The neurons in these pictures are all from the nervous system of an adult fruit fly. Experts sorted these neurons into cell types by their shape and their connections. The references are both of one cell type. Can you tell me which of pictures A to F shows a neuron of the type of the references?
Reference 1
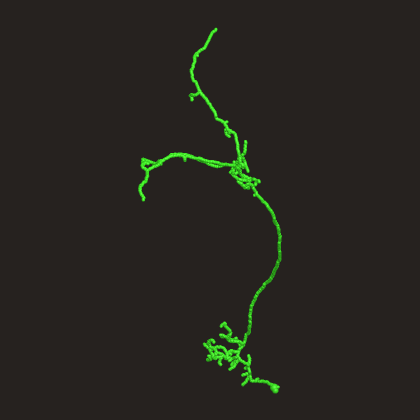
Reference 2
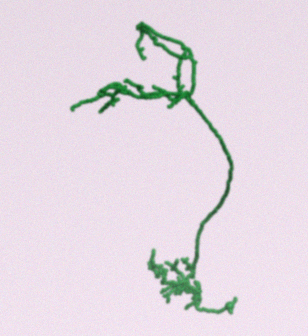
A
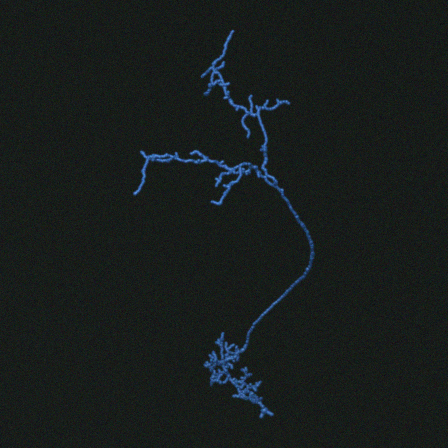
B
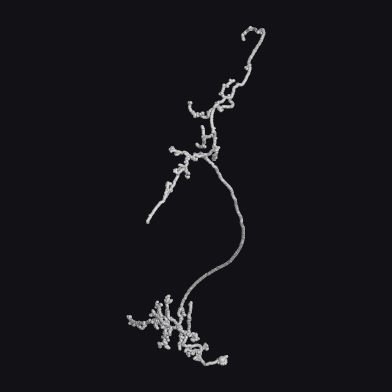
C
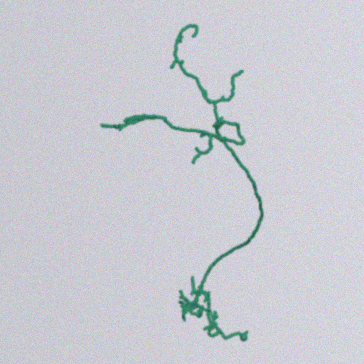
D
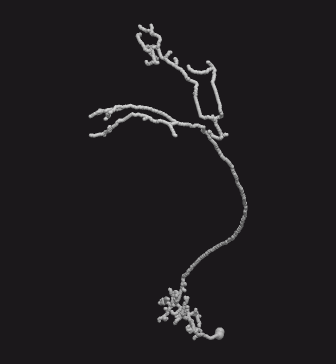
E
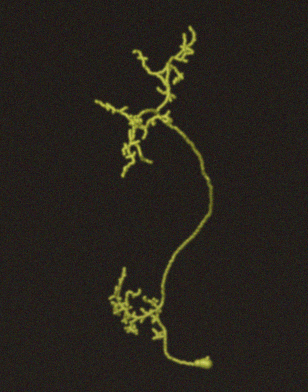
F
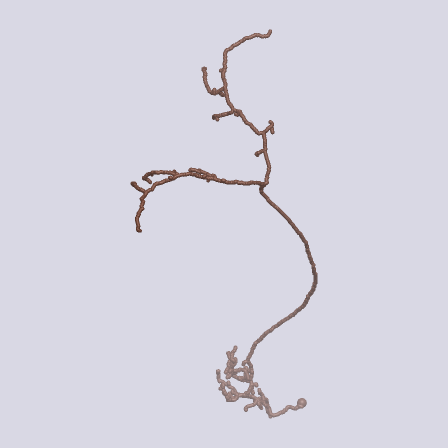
F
